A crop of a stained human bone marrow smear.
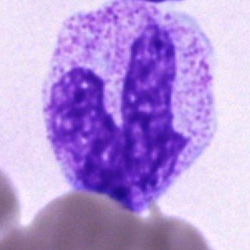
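Band neutrophil, the cell in the middle of the field. The nucleus is bent into a U shape, its two limbs pointing upward and joined by a broad band at the bottom of the cell. Plentiful pale lilac cytoplasm fills a roughly oval outline, taller than it is wide.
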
